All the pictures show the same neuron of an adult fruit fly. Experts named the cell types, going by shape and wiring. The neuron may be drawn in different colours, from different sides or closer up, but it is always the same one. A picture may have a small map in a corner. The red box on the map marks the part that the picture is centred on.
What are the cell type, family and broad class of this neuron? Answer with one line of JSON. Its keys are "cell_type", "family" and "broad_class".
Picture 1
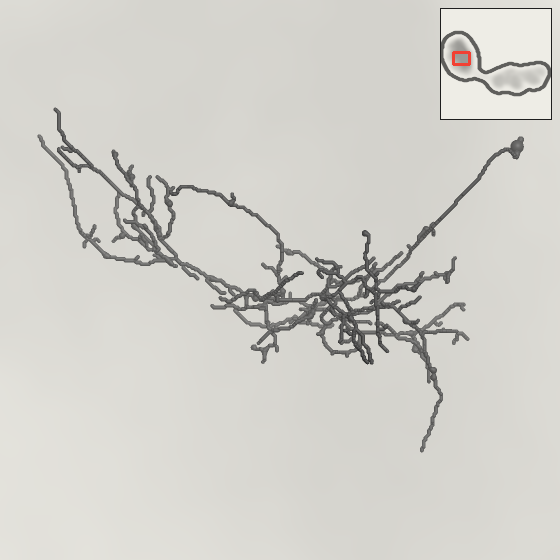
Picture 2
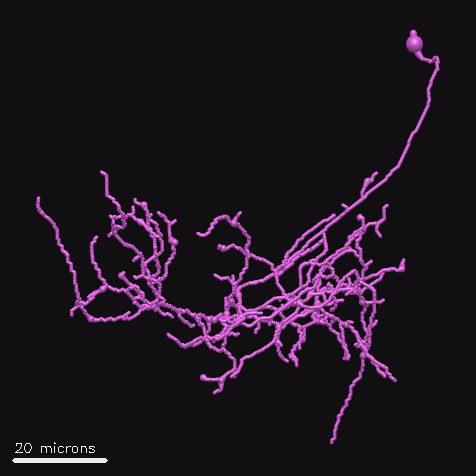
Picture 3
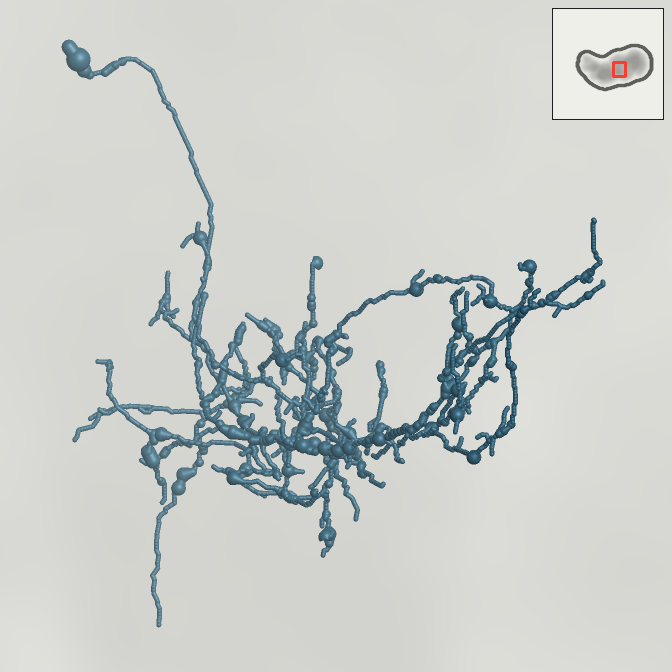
{"cell_type": "WED152", "family": "hemilineage DM5_ventral", "broad_class": "central-brain intrinsic neuron"}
